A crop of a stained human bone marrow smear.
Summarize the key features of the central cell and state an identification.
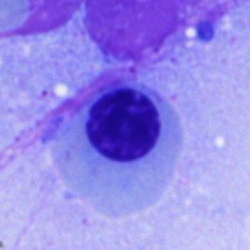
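Position: the nucleus sits off-centre, toward the top of the cell. Chromatin: dense, dark purple, coarsely clumped. Cytoplasm: plentiful relative to the size of the nucleus, pale blue-grey in colour. Name: erythroblast.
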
